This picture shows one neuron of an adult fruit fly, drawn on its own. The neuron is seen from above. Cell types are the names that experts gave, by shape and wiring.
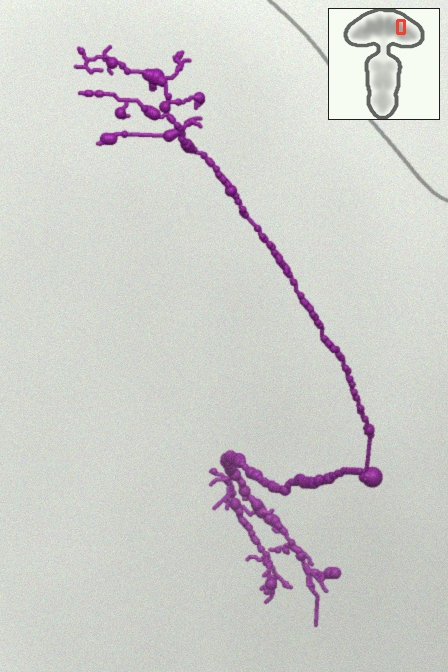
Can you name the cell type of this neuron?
LC10a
